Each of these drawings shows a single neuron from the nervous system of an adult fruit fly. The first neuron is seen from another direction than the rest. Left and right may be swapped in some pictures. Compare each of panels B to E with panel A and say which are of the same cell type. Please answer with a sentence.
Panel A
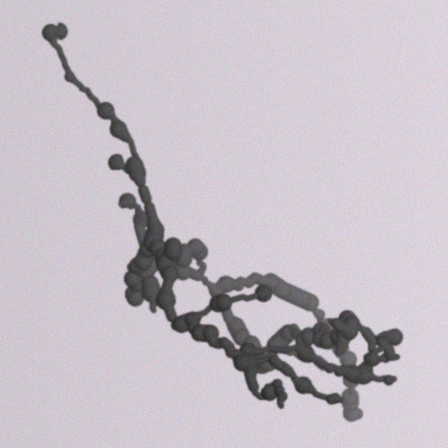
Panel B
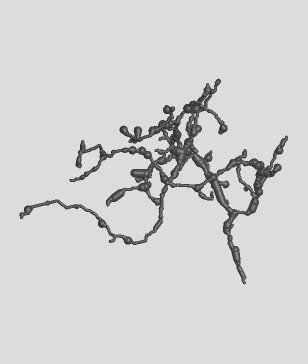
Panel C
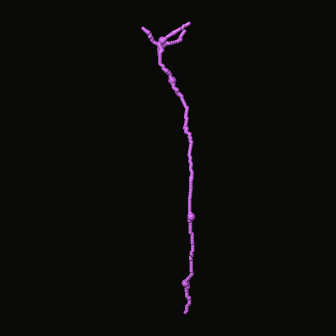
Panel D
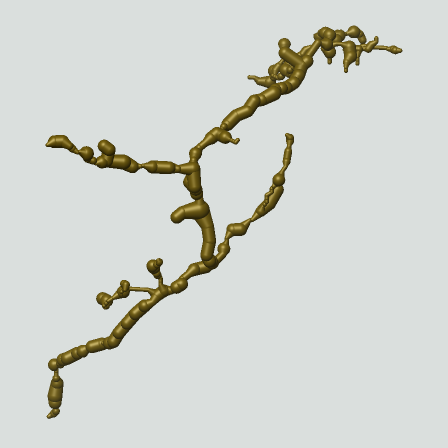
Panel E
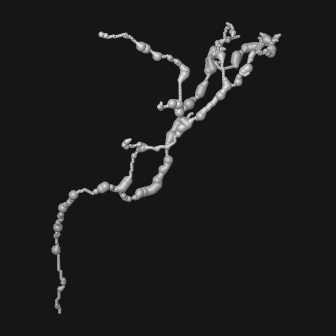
Panel D and panel E are of the same cell type.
